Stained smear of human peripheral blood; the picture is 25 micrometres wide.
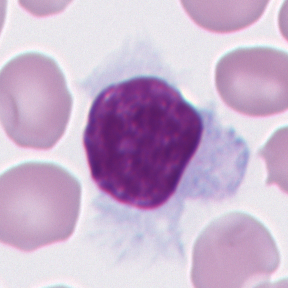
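Hairy cell in a stained peripheral blood smear. Look at the edge of the cytoplasm first: fine, hair-like projections stick out from it, and the outer border is ragged and ill-defined rather than smooth. Then find the nucleus, which sits off-centre to the left, so that the wide, pale cytoplasm is broadest to its right.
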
